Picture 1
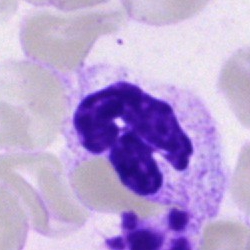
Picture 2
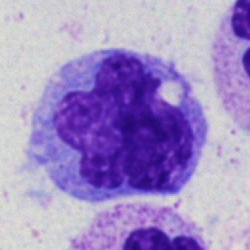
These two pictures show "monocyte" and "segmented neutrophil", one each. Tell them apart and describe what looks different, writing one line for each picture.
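In picture 1 we see a segmented neutrophil: The cytoplasm is abundant and pale lilac.
In picture 2 we see a monocyte: The nucleus fills most of the cell, leaving a rim of cytoplasm around it.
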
